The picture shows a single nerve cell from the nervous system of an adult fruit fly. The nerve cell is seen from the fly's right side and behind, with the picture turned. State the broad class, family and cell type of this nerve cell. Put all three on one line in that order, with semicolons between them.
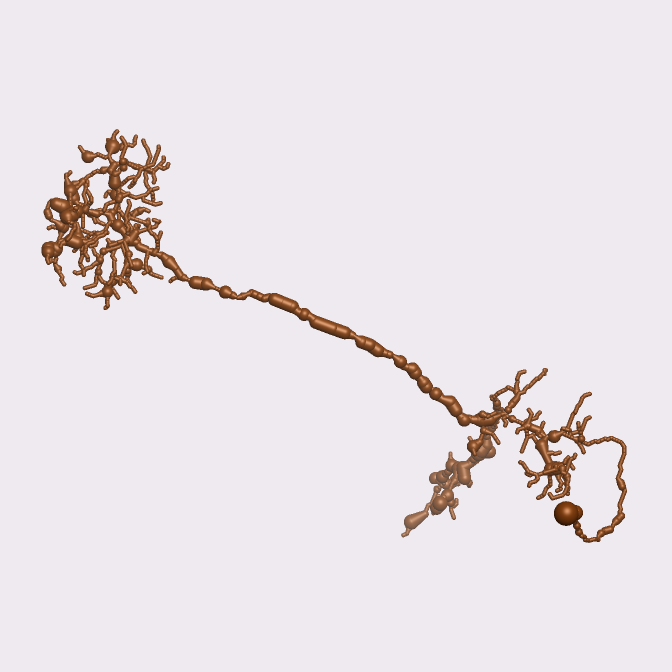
optic-lobe intrinsic neuron; Y; Y3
